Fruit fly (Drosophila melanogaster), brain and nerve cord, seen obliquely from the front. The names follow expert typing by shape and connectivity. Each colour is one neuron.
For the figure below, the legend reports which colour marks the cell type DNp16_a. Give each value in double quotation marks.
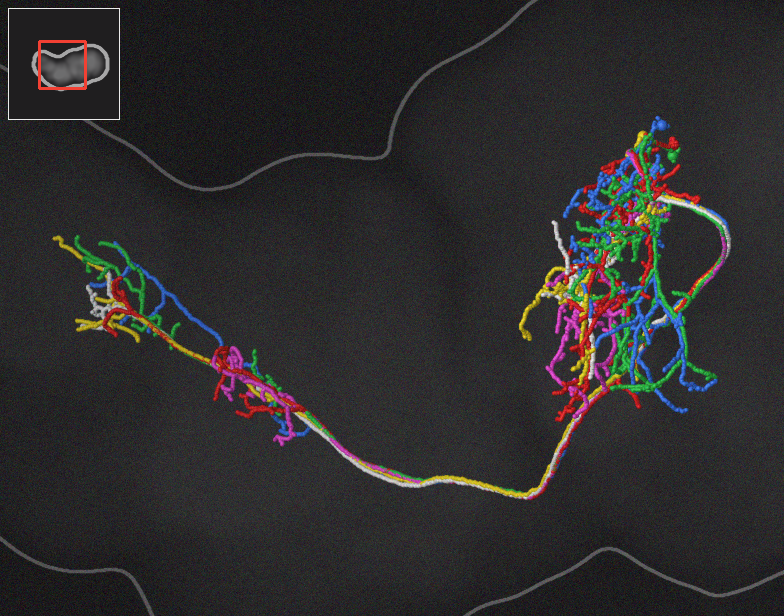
"red"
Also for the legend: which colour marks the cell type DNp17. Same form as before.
"yellow"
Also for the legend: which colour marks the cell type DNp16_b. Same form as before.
"green"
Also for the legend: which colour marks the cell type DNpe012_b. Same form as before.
"blue"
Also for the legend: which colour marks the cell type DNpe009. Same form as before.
"magenta"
